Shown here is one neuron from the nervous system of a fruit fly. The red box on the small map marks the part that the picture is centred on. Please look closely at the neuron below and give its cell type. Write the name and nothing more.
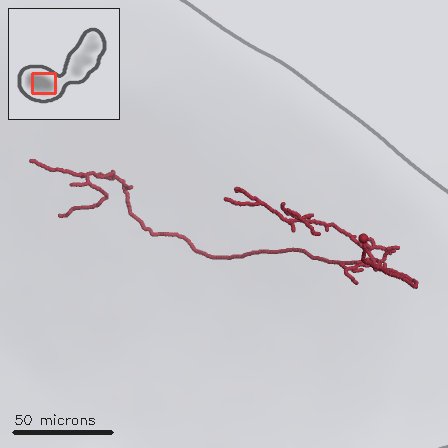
GNG418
